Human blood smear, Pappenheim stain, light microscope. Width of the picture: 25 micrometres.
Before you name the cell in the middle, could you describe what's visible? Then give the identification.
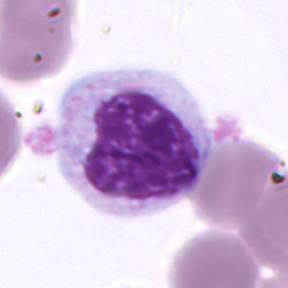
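Checking the outline first, it is roughly round and smooth. Next, the nucleus is broad and carries a shallow notch on its left side. Third, the cytoplasm is pale greyish-blue. Last, fine pinkish-purple granules are scattered through that cytoplasm. The cell is a metamyelocyte.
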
